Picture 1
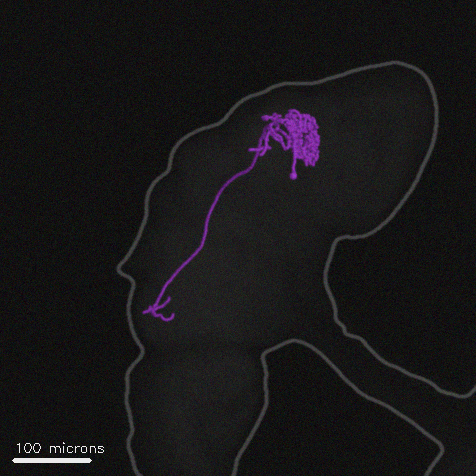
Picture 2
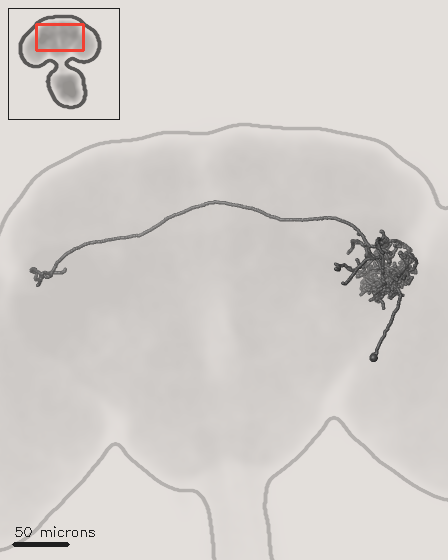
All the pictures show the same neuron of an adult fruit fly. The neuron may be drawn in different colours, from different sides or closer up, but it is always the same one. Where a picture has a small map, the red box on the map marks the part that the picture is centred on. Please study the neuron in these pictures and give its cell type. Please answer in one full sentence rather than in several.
To the cell type AVLP117 belongs this neuron.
